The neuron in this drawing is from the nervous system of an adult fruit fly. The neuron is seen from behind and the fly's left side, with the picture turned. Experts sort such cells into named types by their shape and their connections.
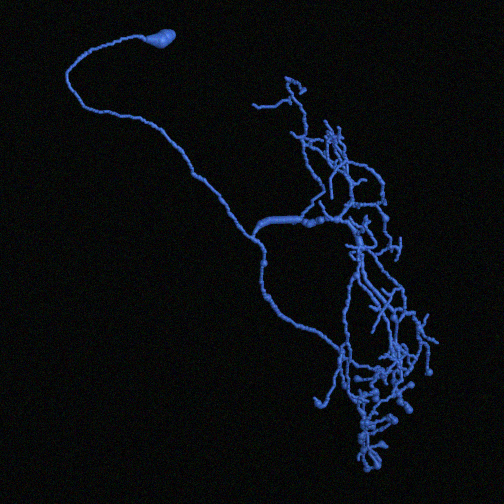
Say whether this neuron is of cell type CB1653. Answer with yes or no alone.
yes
